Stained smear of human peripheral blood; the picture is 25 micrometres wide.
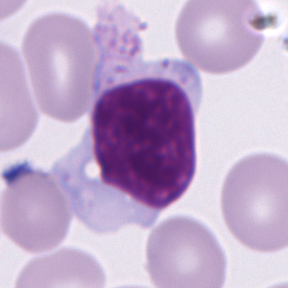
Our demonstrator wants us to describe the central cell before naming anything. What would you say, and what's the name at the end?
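First, the nucleus is a single rounded mass with no lobes, measuring about 11 by 9 micrometres. Second, it sits off-centre toward the right side of the cell. Third, the cytoplasm is pale grey-blue. Fourth, one small clear vacuole lies in the cytoplasm at the lower left of the nucleus. The cell is a large granular lymphocyte.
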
